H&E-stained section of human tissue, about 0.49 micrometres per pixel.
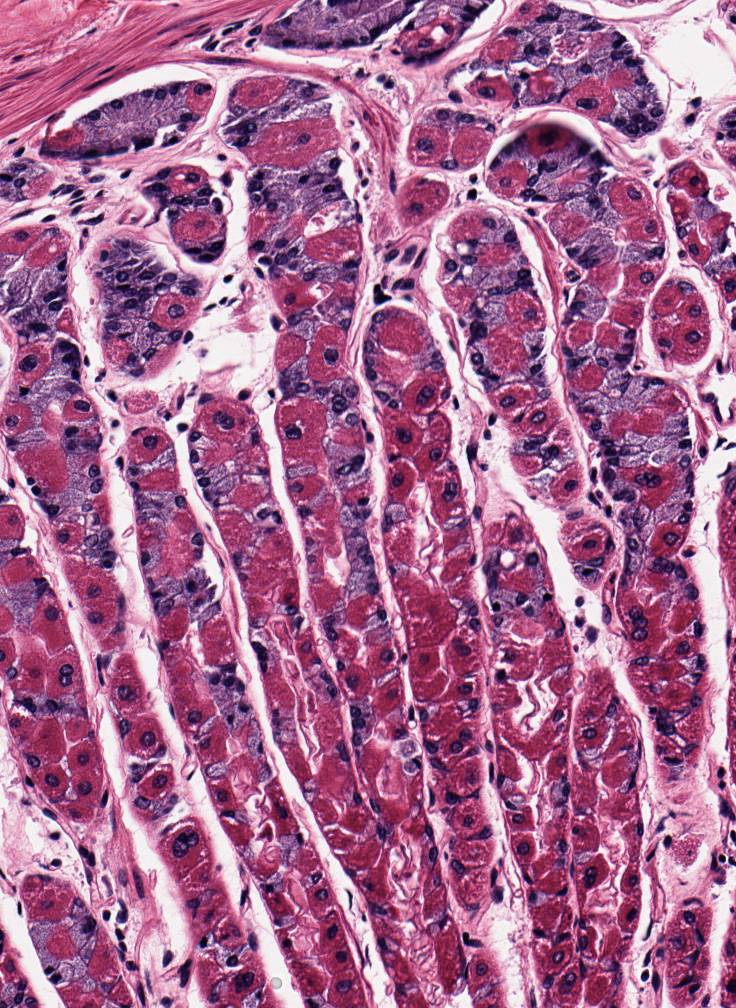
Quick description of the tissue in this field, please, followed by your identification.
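Straight tubular glands, closely packed, run roughly vertically and in parallel across most of the field. Large rounded parietal cells line them in numbers, with strongly eosinophilic cytoplasm and a central round nucleus, densest in the lower half. Toward the top, chief cells with purple-blue granular cytoplasm and basal nuclei cluster, and the glands there appear as rounded or oval cross-sections rather than long tubes. This is stomach.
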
